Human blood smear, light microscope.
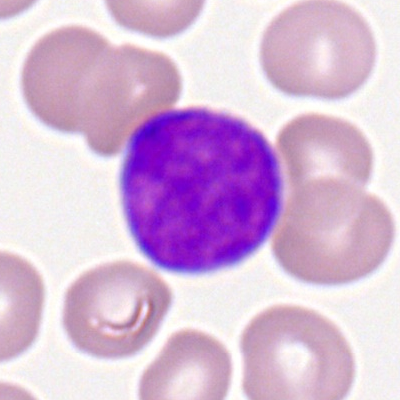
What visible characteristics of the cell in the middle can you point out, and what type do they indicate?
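A round, smooth outline bounds the cell. Its chromatin is dense and clumped, with dark purple patches separated by paler areas. Cytoplasm is scant, at most a barely visible thin rim around the nucleus, and no vacuoles are visible. The cell is a myeloblast.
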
